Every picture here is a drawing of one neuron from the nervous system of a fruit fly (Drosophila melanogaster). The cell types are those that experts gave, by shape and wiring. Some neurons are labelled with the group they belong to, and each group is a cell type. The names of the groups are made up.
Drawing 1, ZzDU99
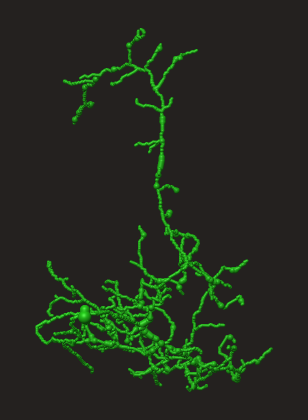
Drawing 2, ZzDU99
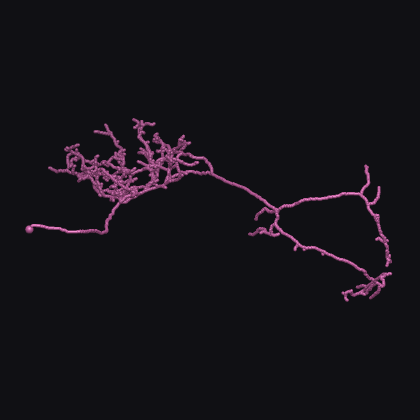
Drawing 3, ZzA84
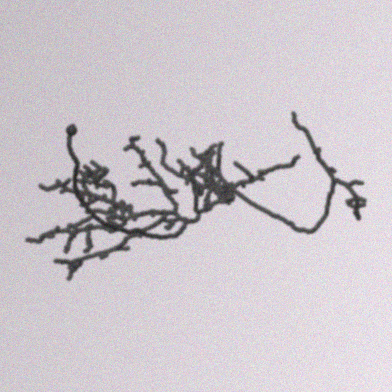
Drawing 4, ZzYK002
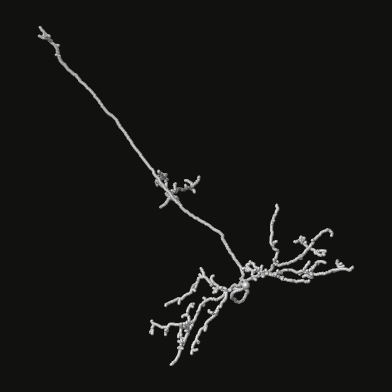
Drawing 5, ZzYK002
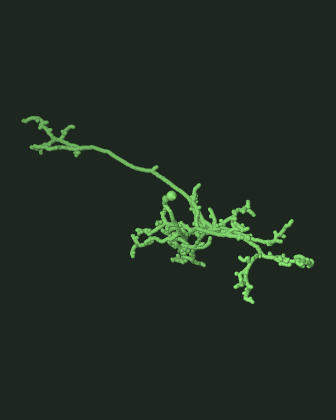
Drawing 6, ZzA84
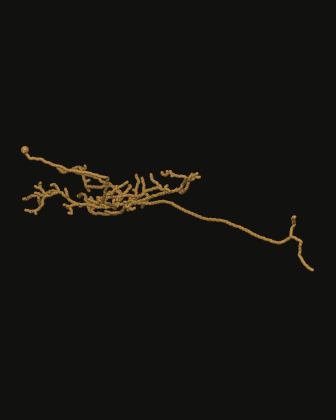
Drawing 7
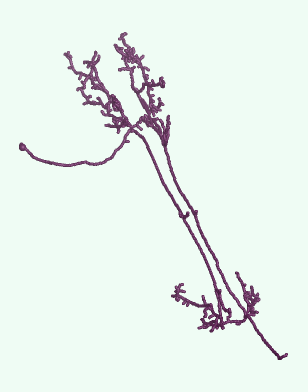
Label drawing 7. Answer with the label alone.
ZzYK002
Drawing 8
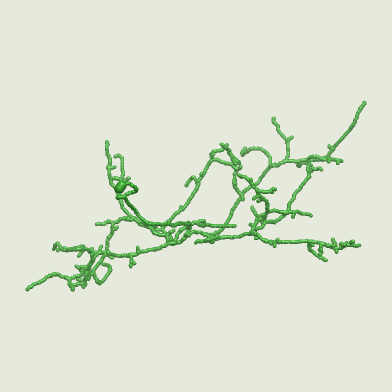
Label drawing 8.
ZzA84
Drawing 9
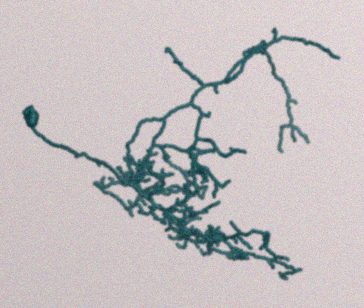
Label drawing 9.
ZzDU99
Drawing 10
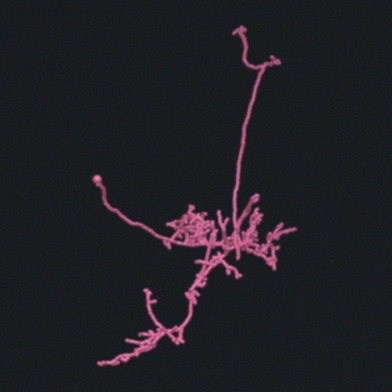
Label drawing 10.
ZzYK002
